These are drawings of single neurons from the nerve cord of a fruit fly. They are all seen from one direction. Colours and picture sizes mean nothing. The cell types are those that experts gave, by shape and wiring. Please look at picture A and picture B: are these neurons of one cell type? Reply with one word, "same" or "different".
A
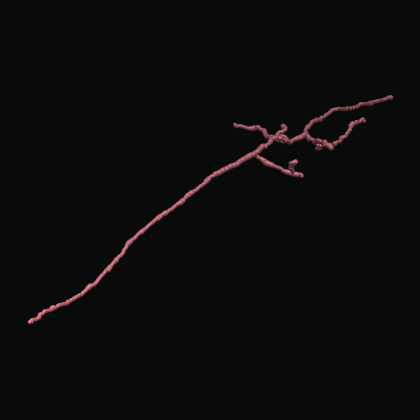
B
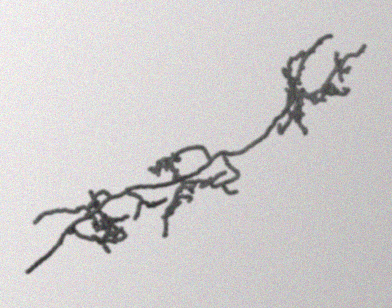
different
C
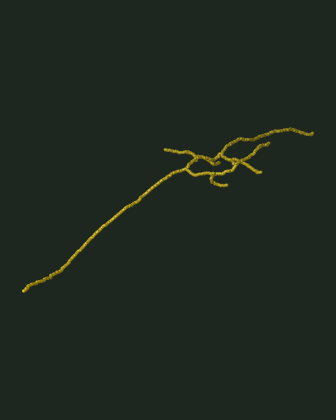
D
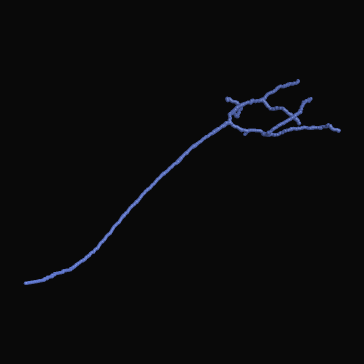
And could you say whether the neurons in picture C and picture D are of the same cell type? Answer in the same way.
same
